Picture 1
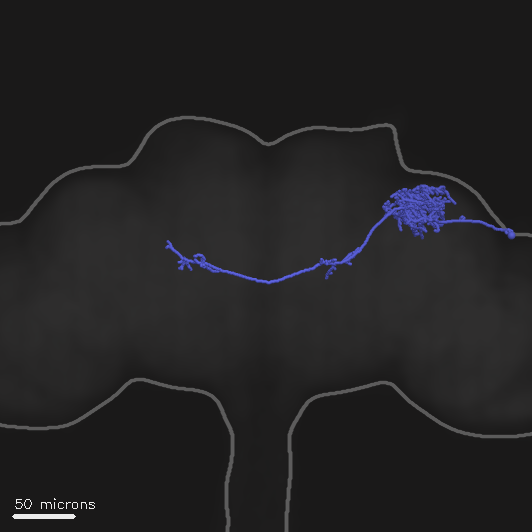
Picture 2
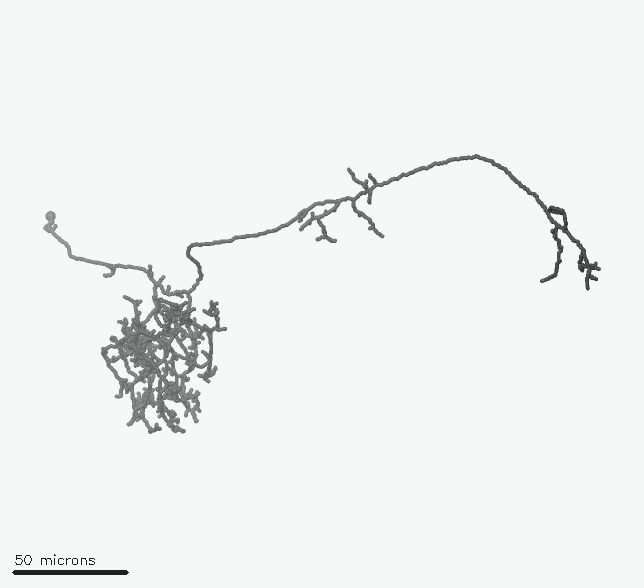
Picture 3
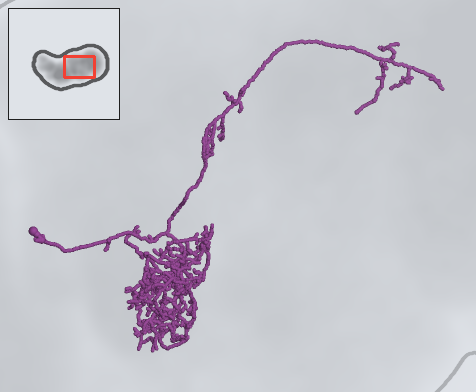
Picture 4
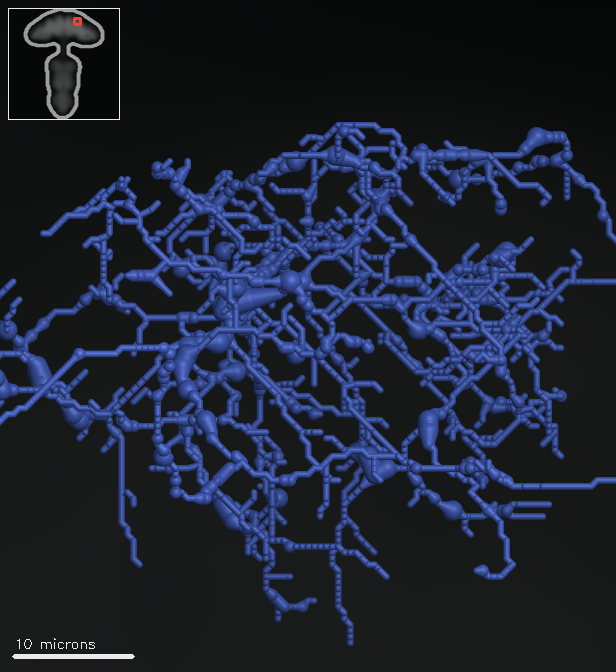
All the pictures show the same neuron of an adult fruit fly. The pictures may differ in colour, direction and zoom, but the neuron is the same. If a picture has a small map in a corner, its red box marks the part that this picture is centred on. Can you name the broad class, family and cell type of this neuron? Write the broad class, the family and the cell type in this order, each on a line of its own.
central-brain intrinsic neuron
hemilineage VLPl2_medial
AVLP192_a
